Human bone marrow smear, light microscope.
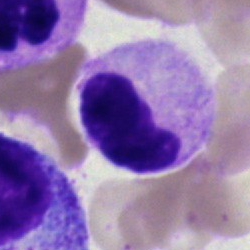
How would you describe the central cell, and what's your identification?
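Look first at the edge: the outline is round and smooth. Now find the nucleus, which is kidney-shaped, with its indentation facing the upper right. Notice that it sits off-centre, toward the lower left of the cell. Around it there is plenty of pale lilac cytoplasm. So what you have here is a band neutrophil.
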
